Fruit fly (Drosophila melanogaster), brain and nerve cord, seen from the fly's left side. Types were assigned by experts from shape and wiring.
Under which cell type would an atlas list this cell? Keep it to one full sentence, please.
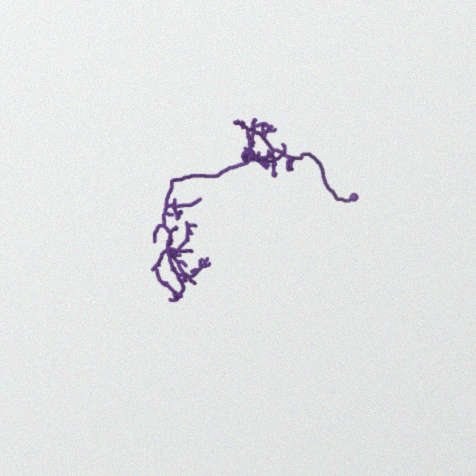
This neuron falls under the cell type AVLP584.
